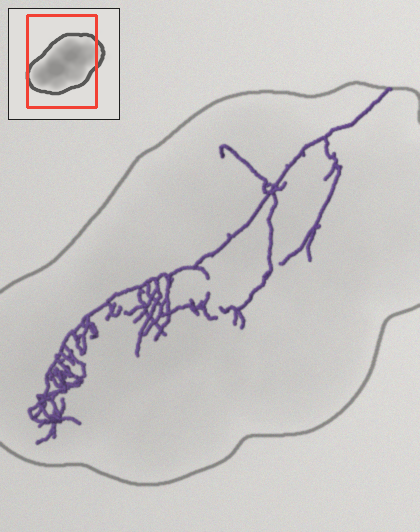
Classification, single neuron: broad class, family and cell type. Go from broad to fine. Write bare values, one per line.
descending neuron
DNpe
DNpe053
